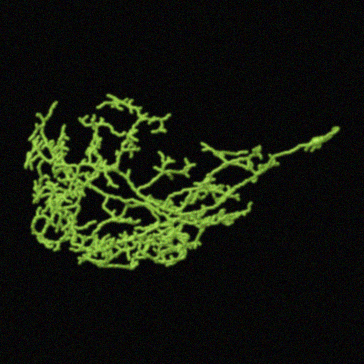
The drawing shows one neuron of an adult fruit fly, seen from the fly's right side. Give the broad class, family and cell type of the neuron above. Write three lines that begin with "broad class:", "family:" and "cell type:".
broad class: nerve-cord intrinsic neuron
family: hemilineage 13B
cell type: IN13B030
